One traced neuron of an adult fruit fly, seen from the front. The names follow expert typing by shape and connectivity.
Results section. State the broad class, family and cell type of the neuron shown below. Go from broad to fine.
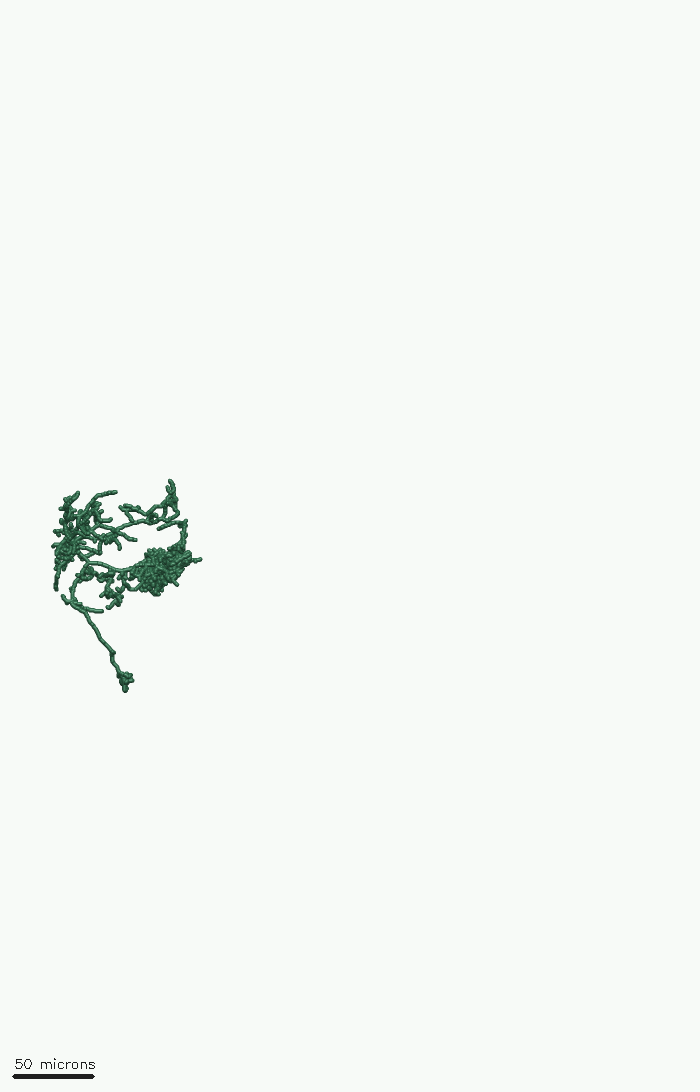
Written: central-brain intrinsic neuron; hemilineage VLPl&p1_lateral; PVLP069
